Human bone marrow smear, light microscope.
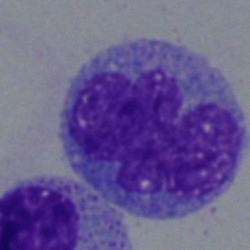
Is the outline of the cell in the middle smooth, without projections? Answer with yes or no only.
Yes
